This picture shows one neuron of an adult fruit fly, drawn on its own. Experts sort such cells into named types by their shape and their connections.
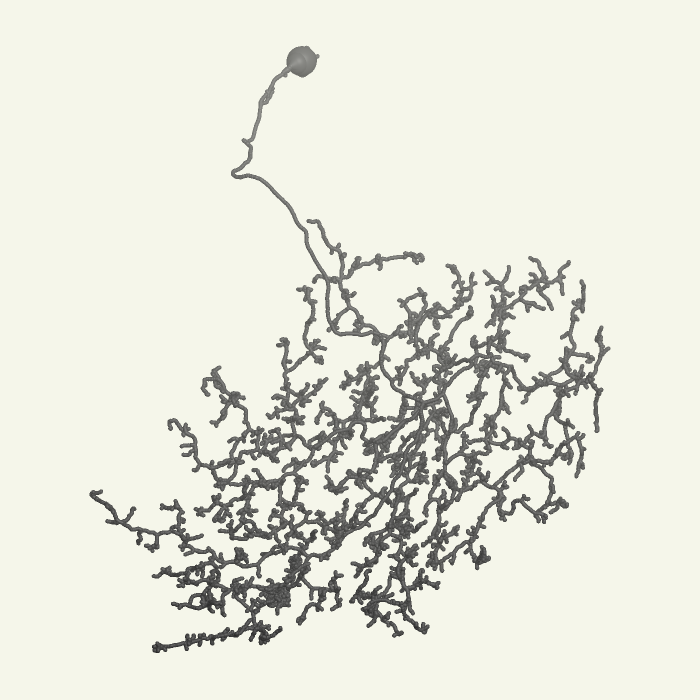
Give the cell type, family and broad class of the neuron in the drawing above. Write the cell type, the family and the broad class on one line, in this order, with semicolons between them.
Pm6; Pm; optic-lobe intrinsic neuron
